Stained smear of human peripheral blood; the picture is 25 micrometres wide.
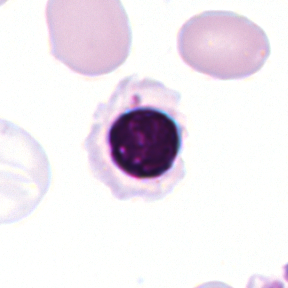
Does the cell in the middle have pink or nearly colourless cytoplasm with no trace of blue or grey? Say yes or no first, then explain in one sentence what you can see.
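Yes. The cytoplasm is very pale, almost colourless lilac, not blue.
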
